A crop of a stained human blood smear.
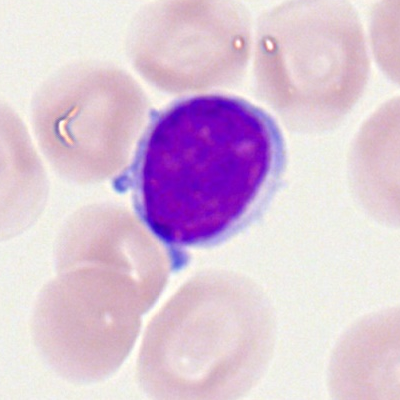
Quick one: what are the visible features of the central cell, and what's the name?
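Cytoplasm: thin pale blue rim around the nucleus. Granules: none seen. Vacuoles: none seen. Edges: small blue knob-like projections at left and bottom. Cell: lymphocyte.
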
